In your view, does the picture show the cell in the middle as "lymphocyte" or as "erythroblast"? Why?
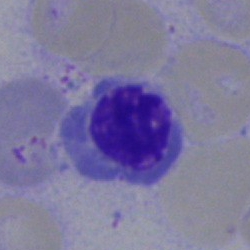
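This one is an erythroblast. Notice how its nucleus sits off-centre, over toward the right side of the cell. The chromatin is dark purple and coarsely clumped, and you can see paler gaps between the clumps. In the cytoplasm, no granules can be made out. Those small purple specks just above and to the left lie outside the cell.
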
